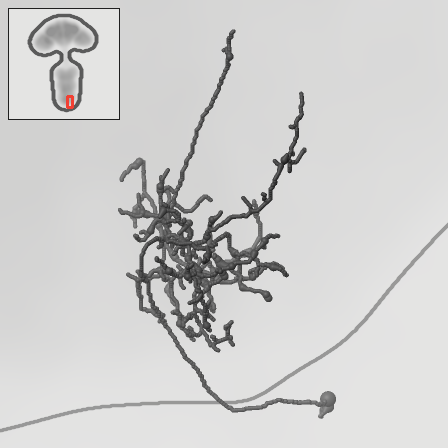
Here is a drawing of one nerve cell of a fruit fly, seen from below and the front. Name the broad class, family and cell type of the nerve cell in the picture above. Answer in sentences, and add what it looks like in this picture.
It is a nerve-cord intrinsic neuron. Its family is hemilineage 01B. It is of cell type IN01B056. It lies in the nerve cord. The cell body can be seen at the lower right of the picture. The picture shows dozens of branch ends.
